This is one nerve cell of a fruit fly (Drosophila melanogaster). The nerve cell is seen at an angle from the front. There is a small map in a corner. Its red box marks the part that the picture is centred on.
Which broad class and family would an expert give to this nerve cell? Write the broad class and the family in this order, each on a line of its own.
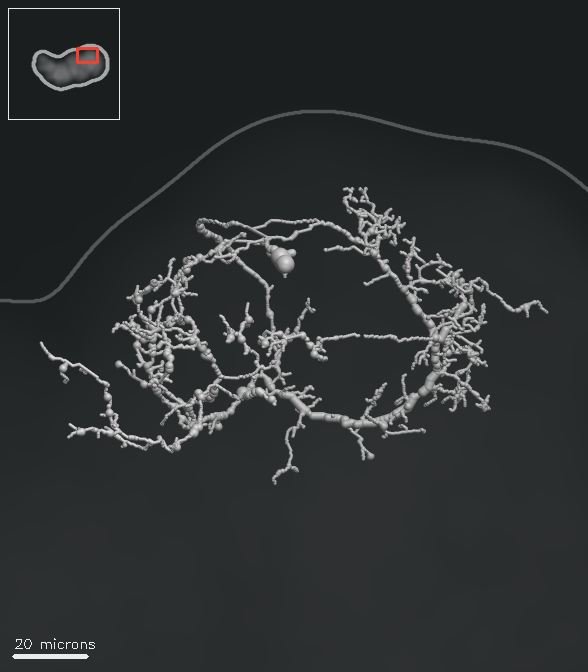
central-brain intrinsic neuron
hemilineage SMPpd1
